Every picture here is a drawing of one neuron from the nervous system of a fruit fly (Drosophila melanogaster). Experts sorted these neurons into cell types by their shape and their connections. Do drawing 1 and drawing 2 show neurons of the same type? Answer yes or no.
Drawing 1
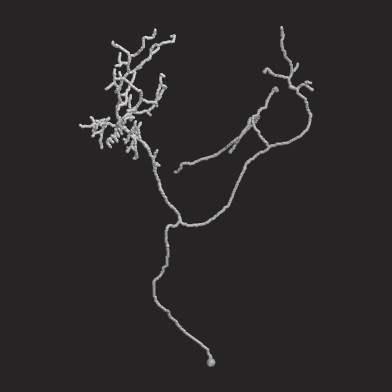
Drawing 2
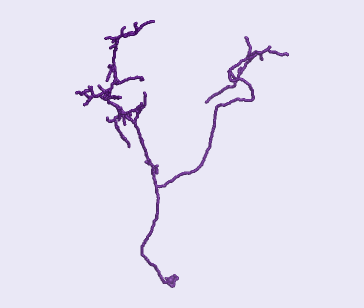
yes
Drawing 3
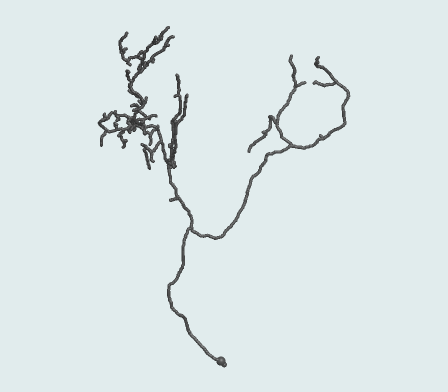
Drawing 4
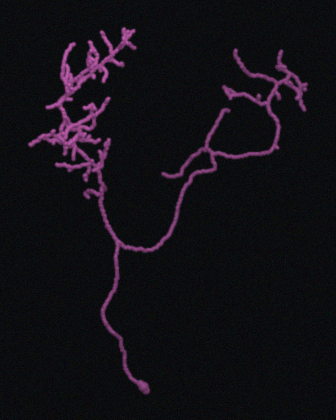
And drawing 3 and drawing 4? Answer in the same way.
no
